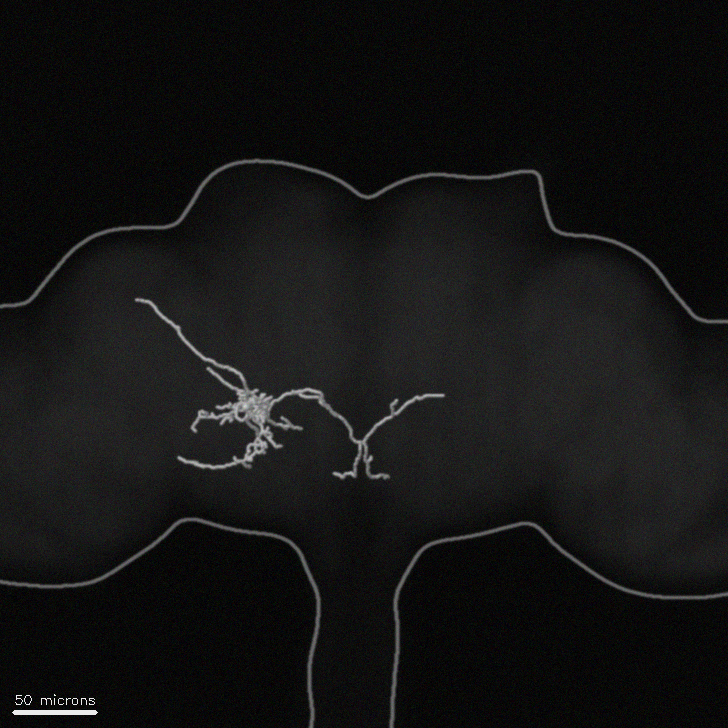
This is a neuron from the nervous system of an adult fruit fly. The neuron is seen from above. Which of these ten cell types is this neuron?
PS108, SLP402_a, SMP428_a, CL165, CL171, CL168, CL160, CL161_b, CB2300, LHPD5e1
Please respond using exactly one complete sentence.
This neuron is a member of the CL161_b cell type.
